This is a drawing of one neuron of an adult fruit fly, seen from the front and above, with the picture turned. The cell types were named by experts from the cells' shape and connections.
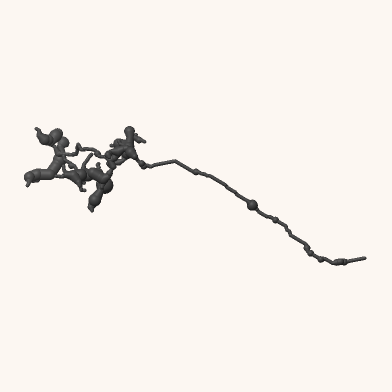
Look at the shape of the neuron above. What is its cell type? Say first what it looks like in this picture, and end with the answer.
As drawn here it is more than twice as wide as it is tall. This is an optic-lobe intrinsic neuron. The cell type is L5.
